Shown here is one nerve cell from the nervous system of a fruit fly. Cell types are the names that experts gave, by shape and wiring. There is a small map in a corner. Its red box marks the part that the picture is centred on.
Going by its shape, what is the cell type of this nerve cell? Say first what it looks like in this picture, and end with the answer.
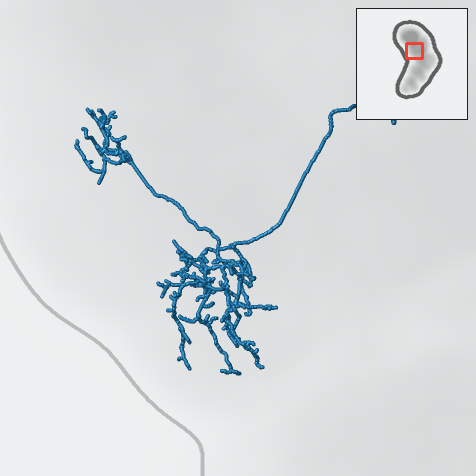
Dozens of branch ends can be seen. In this view it is about as wide as it is tall. This is a central-brain intrinsic neuron. It is of cell type LHAV7a6.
